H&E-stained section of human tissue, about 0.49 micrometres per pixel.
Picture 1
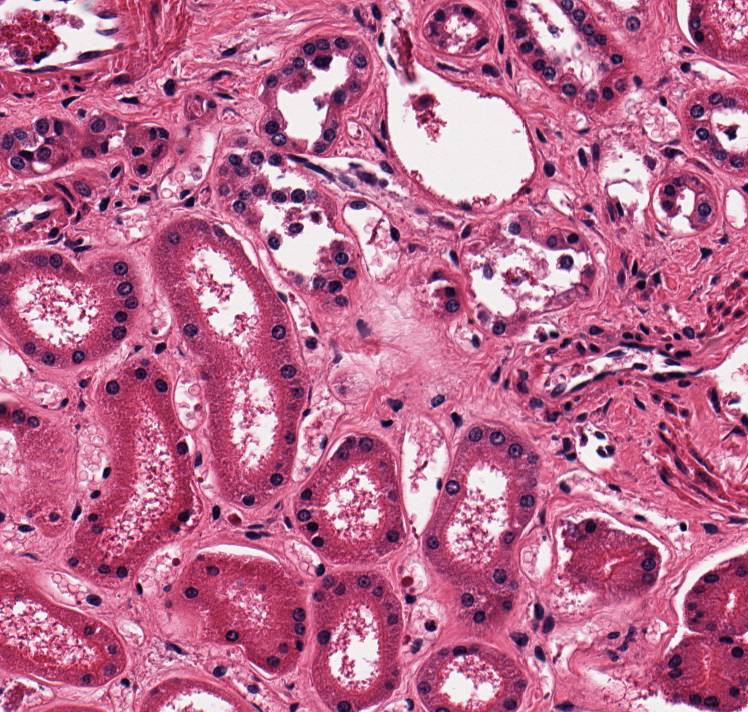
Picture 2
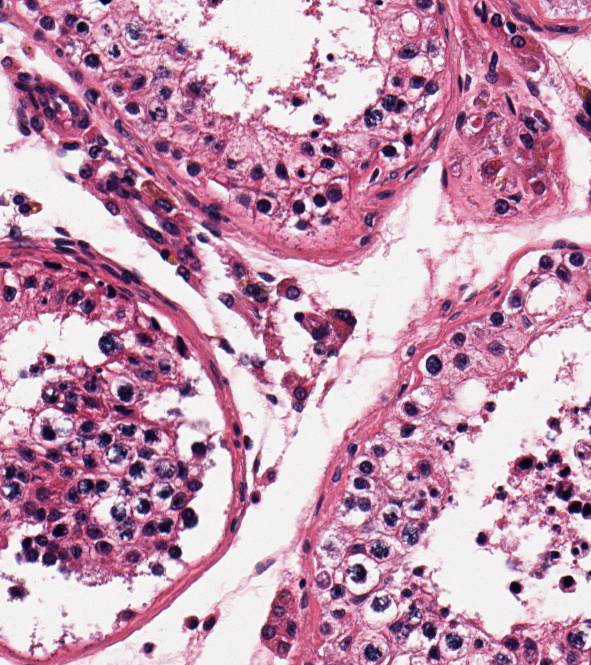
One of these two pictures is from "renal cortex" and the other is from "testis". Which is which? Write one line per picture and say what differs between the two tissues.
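Picture 1 is from the renal cortex. The tubules in the lower left half are lined by a single layer of cuboidal to low columnar cells with deeply eosinophilic granular cytoplasm.
Picture 2 is from the testis. The tubules are lined by a stratified epithelium of several layers of cells.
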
